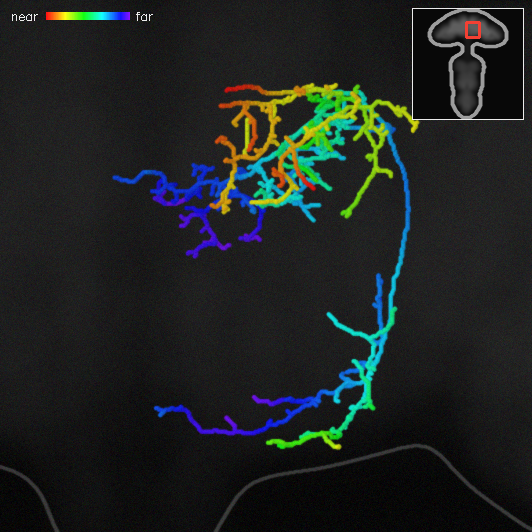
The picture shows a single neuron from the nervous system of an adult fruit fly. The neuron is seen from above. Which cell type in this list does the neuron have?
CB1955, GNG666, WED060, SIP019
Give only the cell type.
GNG666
